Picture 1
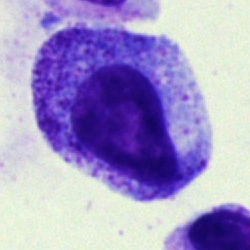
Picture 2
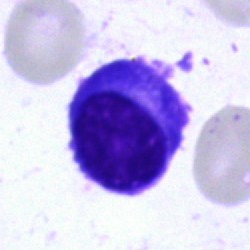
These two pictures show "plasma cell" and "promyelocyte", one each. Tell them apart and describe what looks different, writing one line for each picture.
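Picture 1 is a promyelocyte. The granules are packed most densely along the left side of the cytoplasm.
Picture 2 is a plasma cell. No distinct granules are seen in the cytoplasm.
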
